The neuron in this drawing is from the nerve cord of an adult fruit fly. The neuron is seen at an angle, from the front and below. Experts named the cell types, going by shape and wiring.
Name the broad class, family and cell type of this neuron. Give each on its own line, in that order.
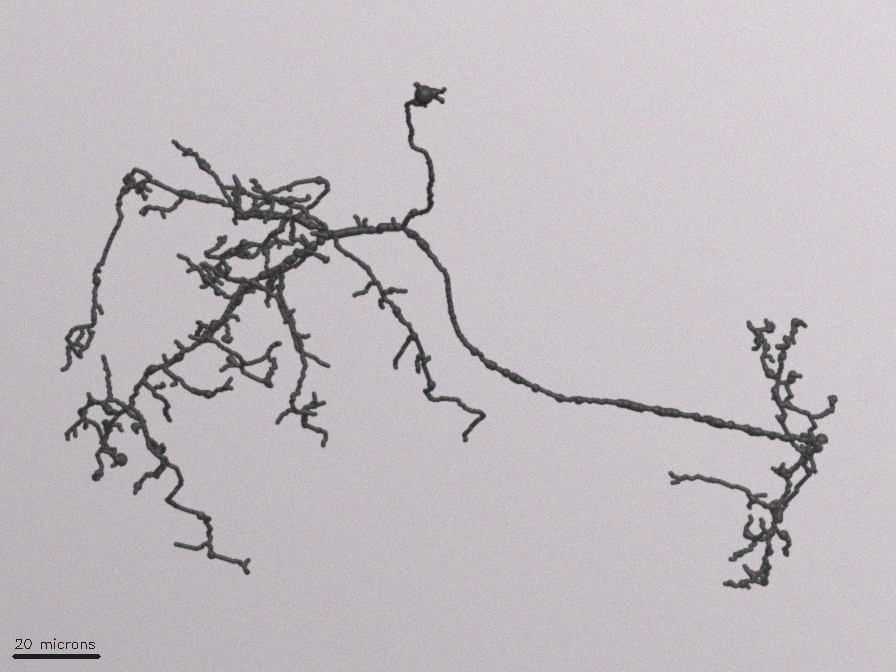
nerve-cord intrinsic neuron
hemilineage 01A
IN01A042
